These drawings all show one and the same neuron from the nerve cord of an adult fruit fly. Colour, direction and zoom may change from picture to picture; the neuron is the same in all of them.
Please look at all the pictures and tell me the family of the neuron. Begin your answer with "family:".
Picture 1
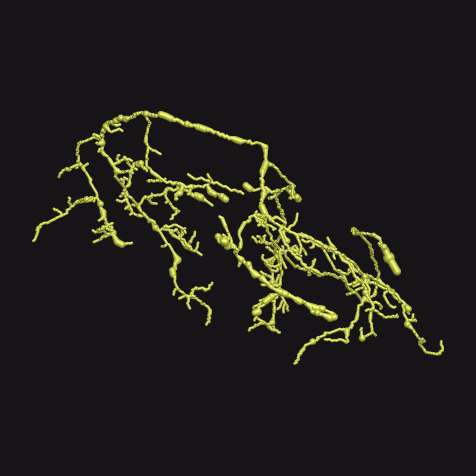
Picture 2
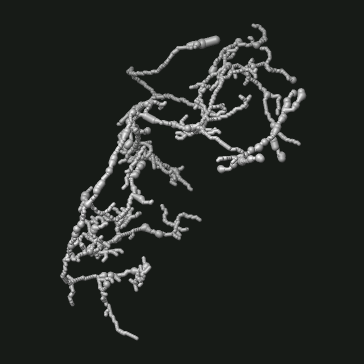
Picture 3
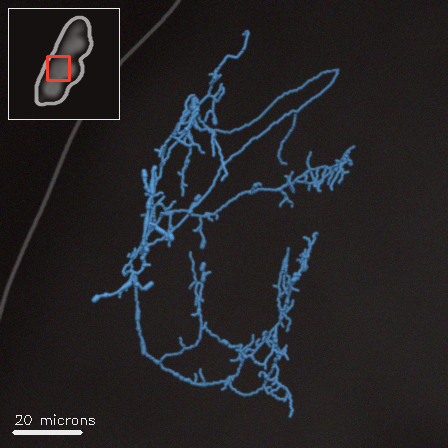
family: hemilineage 11B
